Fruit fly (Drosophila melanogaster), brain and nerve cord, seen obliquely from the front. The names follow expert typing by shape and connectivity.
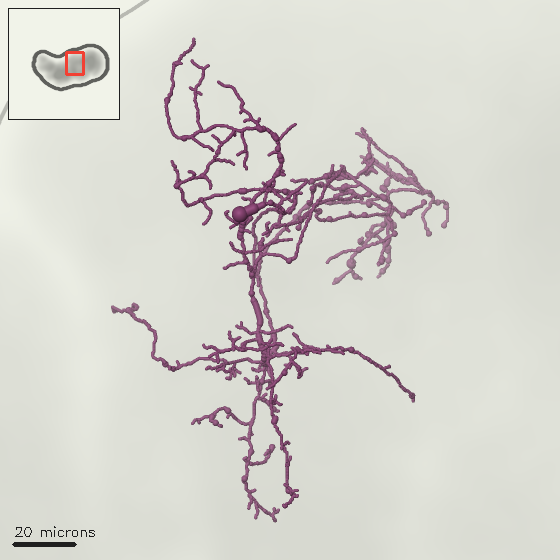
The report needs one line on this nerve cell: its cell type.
CB3578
